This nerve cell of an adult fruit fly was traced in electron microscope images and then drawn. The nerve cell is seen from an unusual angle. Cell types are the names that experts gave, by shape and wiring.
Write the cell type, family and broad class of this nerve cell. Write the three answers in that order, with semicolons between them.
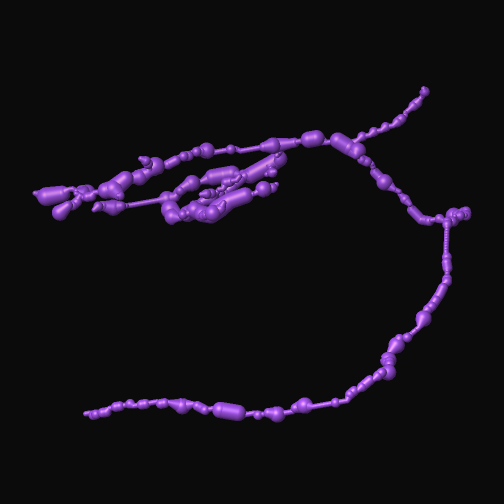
aPhM1; class mechanosensory; sensory neuron entering the brain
